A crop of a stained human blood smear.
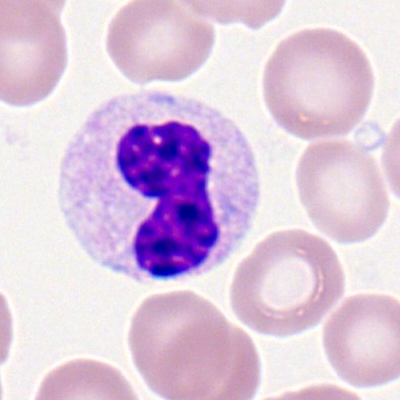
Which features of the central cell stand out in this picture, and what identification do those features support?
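Smooth, round outline. Nucleus pinched in near its middle into upper and lower parts; no nucleoli visible. Cytoplasm filled with fine, faint pinkish granules. Cell: band neutrophil.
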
